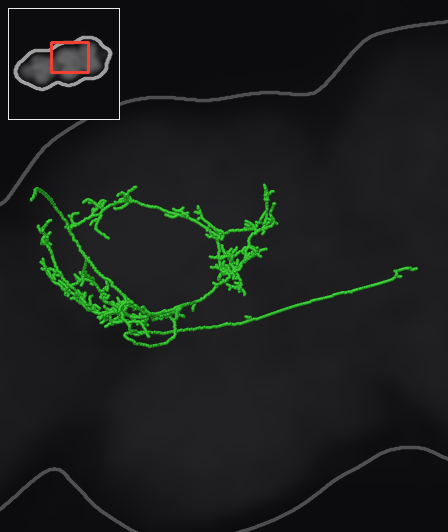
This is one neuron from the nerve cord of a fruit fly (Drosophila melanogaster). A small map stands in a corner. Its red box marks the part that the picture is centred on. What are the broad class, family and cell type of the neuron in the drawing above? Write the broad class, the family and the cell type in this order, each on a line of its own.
nerve-cord intrinsic neuron
hemilineage 23B
IN23B059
